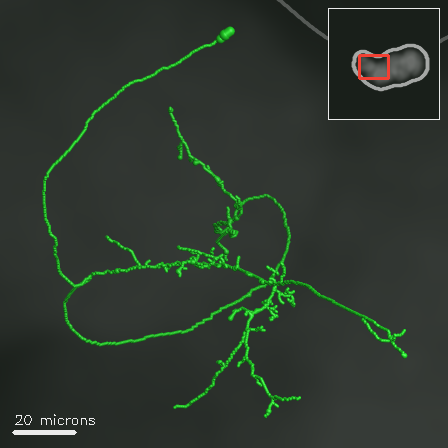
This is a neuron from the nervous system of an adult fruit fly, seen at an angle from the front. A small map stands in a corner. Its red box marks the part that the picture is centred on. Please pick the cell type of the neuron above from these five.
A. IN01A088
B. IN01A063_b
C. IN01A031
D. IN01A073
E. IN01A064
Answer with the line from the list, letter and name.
A. IN01A088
